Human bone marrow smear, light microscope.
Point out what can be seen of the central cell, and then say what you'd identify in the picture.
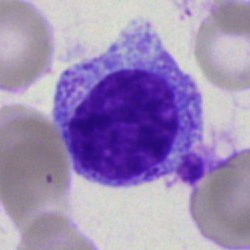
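You'll see the nucleus tucked toward the lower left, so there's more cytoplasm up top and to the right. The chromatin's dark purple and clumped, with paler patches in between. The cytoplasm is pale blue and scattered with fine purple granules. That's a myelocyte.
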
